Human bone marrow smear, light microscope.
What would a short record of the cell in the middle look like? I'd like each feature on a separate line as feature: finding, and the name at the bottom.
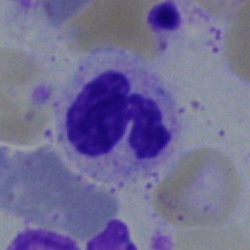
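Outline: roughly round, with a faint, smooth edge
Nuclear lobes: the left one larger than the right
Nucleoli: none to be seen in the nucleus
Cytoplasm: fine, sparse violet-pink granules
Name: segmented neutrophil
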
